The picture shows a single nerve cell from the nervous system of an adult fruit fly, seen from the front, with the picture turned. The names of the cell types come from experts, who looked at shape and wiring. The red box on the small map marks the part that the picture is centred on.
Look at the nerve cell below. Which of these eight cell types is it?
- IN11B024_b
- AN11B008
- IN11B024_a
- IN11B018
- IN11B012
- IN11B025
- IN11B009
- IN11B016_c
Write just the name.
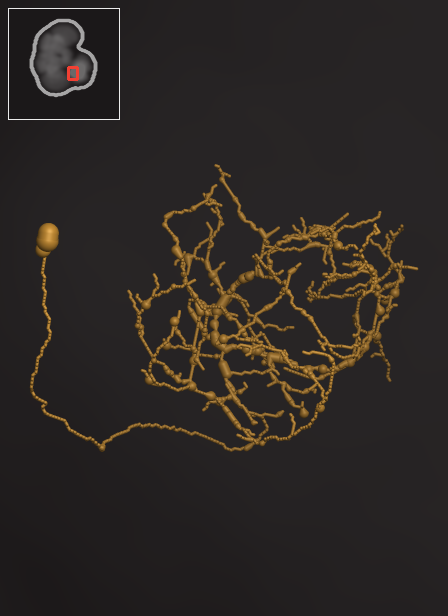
IN11B018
